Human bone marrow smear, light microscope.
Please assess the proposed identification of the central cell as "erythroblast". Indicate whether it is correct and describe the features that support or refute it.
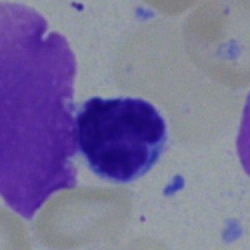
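Taking it feature by feature: the nucleus fills almost all of the cell, and that goes with lymphocyte.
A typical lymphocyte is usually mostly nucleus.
The thin rim of cytoplasm, showing mainly at the lower right, is pale blue, which speaks for lymphocyte and against erythroblast.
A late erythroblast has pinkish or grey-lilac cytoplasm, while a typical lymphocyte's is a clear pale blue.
The chromatin is dark and dense, which on its own could suit either name.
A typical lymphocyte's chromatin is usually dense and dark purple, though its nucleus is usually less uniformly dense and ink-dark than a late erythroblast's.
Otherwise, the outline is roughly round, no nucleoli show, and there are no granules in the cytoplasm. So erythroblast doesn't fit; this is a lymphocyte.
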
